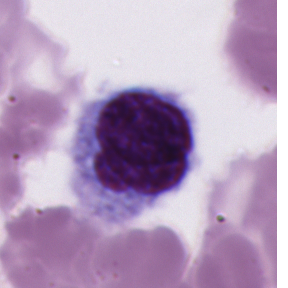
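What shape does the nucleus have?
It has a notch on its left side, which gives it an indented, bean-like shape.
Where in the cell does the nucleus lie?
Off-centre, toward the upper right.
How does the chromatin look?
Dark purple and coarsely clumped.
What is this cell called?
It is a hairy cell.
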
